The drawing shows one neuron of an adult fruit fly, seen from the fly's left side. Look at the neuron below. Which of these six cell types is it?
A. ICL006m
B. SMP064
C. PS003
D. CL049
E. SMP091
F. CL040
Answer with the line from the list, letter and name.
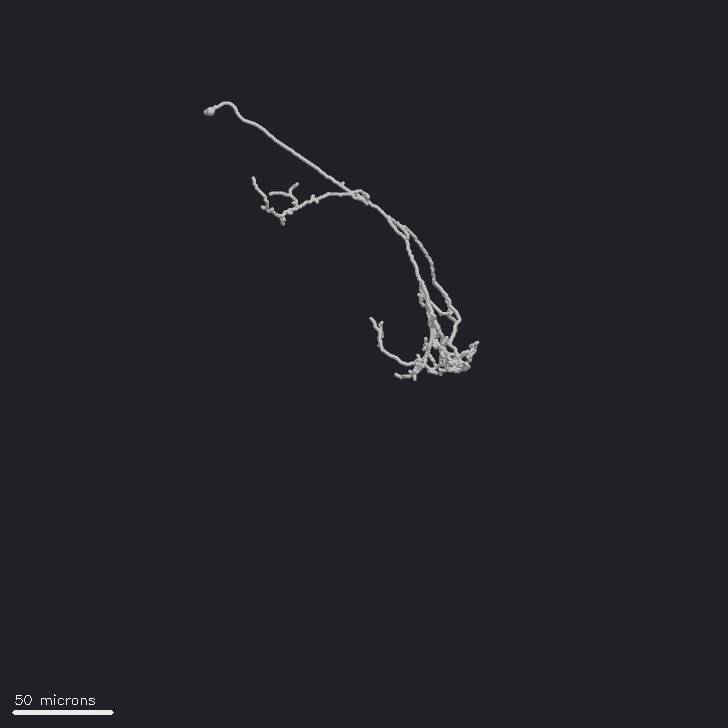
C. PS003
